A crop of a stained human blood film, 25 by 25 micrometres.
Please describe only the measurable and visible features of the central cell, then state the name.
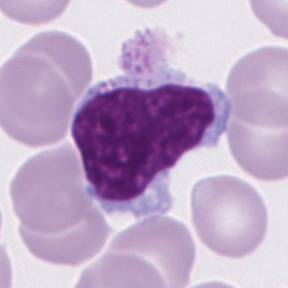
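The nucleus measures about 13 by 9 micrometres and occupies most of the cell, leaving a narrow rim of cytoplasm. Its outline is irregular and angular. The chromatin appears coarse and clumped. The cytoplasm is pale blue. The cell is a large granular lymphocyte.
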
